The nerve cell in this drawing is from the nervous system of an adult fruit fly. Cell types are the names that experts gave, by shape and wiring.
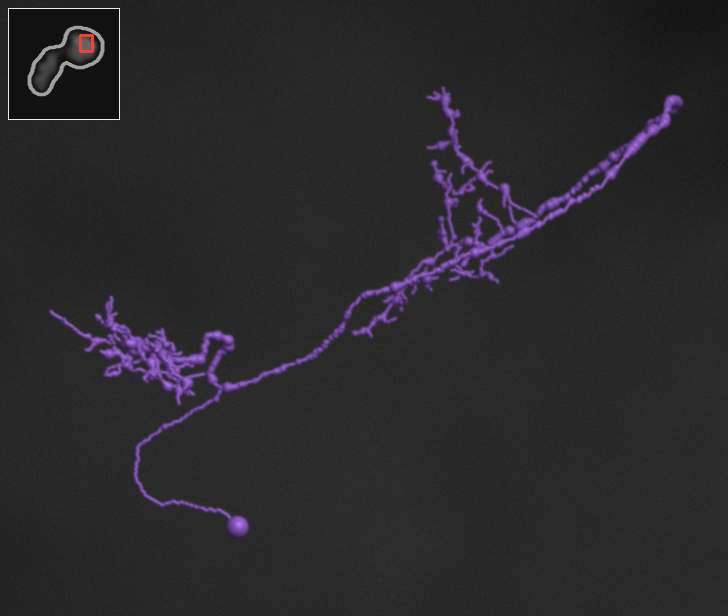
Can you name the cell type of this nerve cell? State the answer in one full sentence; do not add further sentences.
It is LC9 that this nerve cell is, by cell type.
